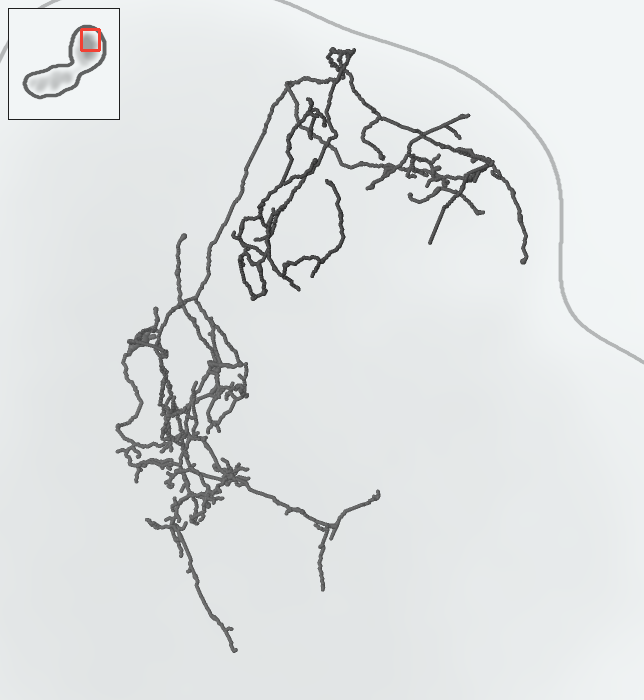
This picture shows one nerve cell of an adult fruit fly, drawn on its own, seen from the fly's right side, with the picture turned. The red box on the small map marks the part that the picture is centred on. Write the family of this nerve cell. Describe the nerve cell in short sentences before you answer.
The picture shows dozens of branch ends. In this view it is taller than it is wide. It is a central-brain intrinsic neuron. Its family is hemilineage SLPal2.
